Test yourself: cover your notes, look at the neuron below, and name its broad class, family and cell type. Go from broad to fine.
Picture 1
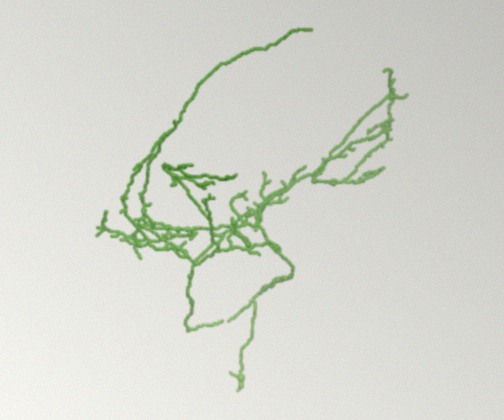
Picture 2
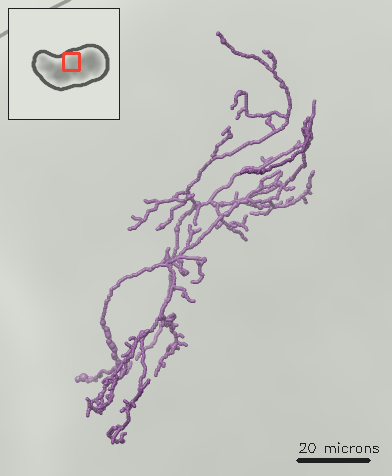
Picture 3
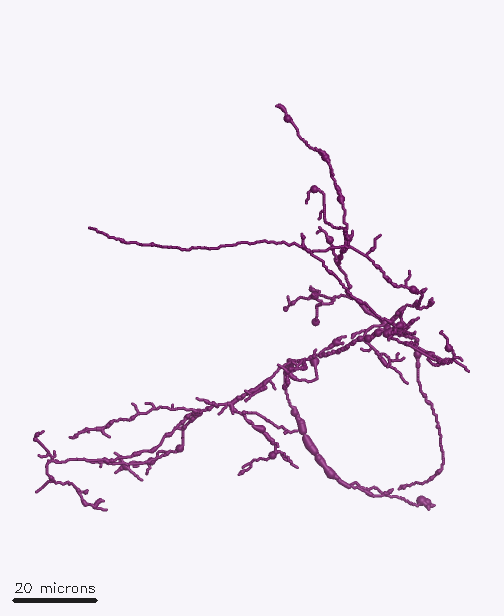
central-brain intrinsic neuron; hemilineage VPNp&v1_ventral; PLP182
